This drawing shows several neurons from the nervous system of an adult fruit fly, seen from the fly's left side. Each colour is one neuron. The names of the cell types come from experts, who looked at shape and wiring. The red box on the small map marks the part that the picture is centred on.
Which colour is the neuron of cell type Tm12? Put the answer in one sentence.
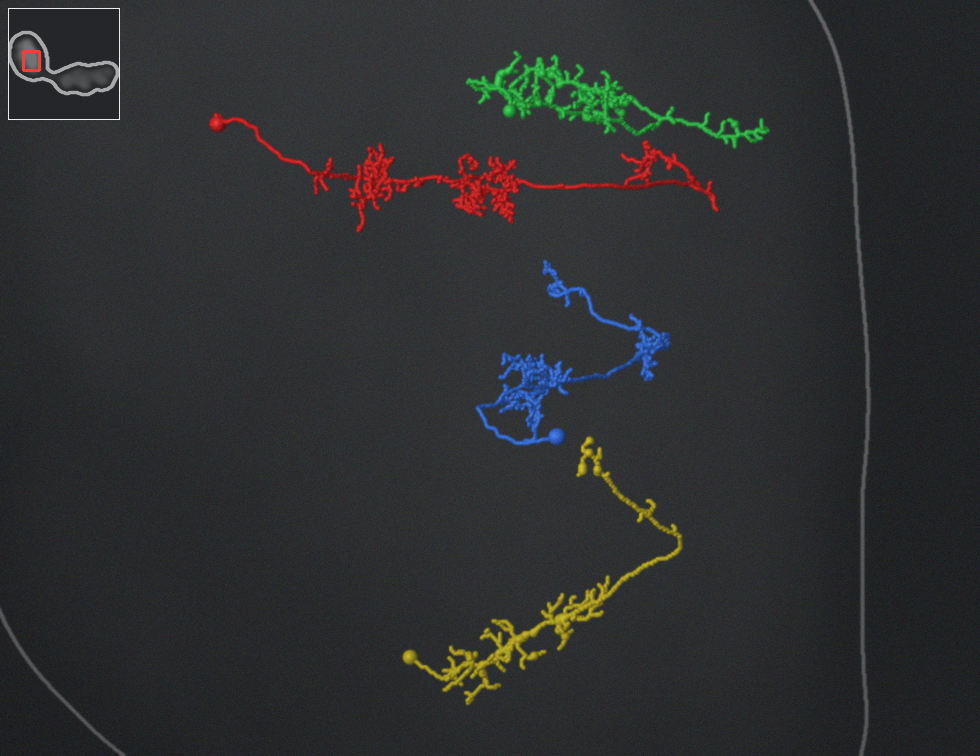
The colour is yellow.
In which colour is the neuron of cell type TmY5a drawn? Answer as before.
The colour is green.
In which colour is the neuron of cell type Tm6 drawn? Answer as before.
The colour is blue.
